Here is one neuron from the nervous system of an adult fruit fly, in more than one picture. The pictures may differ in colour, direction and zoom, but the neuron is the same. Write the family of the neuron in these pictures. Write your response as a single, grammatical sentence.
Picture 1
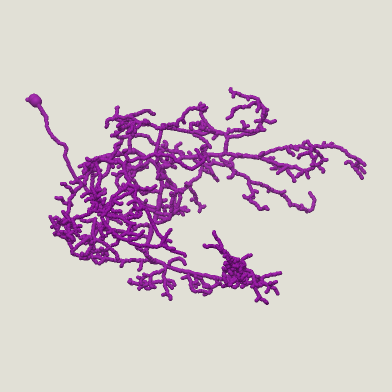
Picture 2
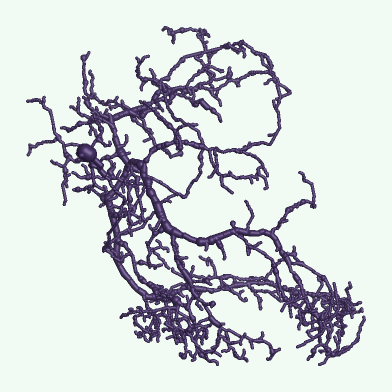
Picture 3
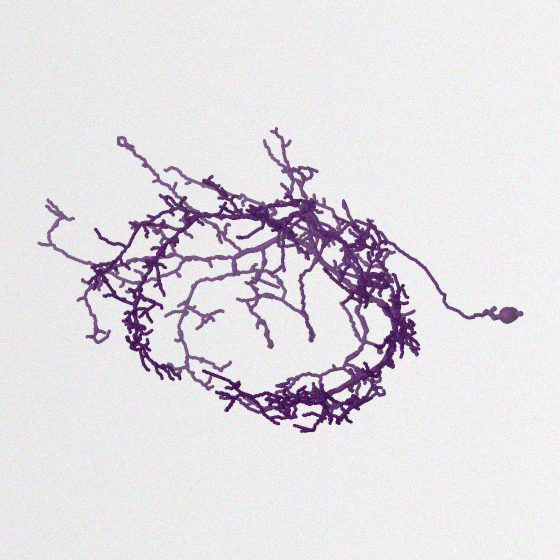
The neuron is categorized as belonging to family hemilineage 20A.22A.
